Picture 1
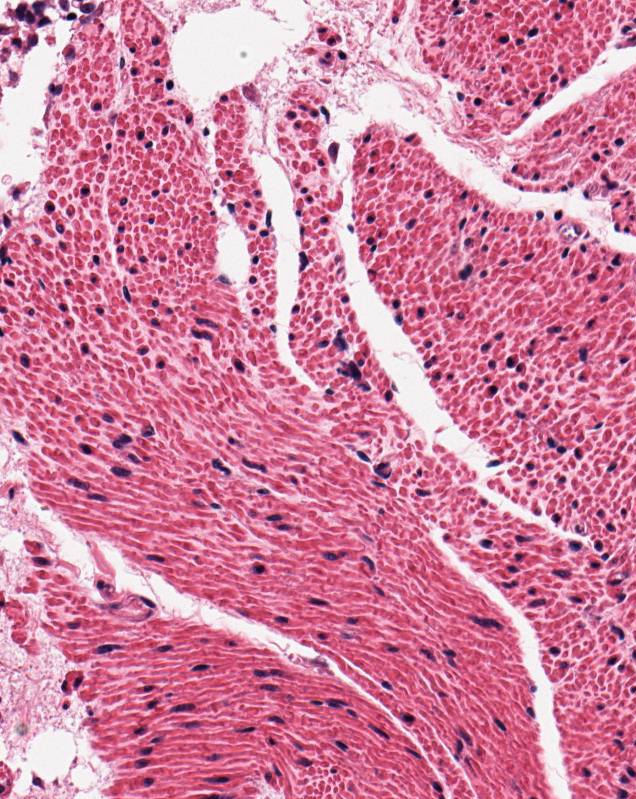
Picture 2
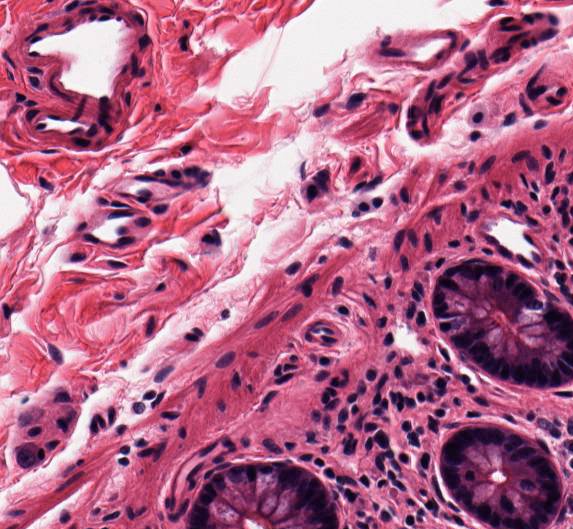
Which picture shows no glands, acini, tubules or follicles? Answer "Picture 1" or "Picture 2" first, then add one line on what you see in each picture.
Picture 1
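In picture 1: No epithelium or glands are present anywhere in the field.
In picture 2: The crypts are cut across as round profiles, each with a small central lumen.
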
